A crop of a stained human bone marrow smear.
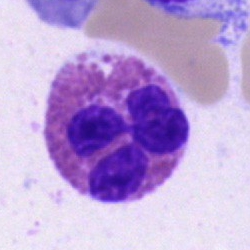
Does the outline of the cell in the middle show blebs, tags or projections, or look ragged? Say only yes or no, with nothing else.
No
